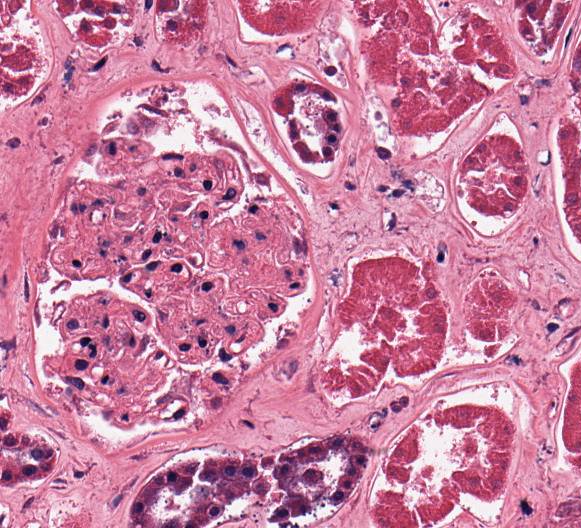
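Renal cortex. Single large rounded glomerulus fills much of left half; tubules lie to its right, above and below. Glomerular tuft divided into lobules separated by clefts. Small round dark nuclei scattered throughout tuft. Tubular epithelial cells with abundant deep red, granular cytoplasm.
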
